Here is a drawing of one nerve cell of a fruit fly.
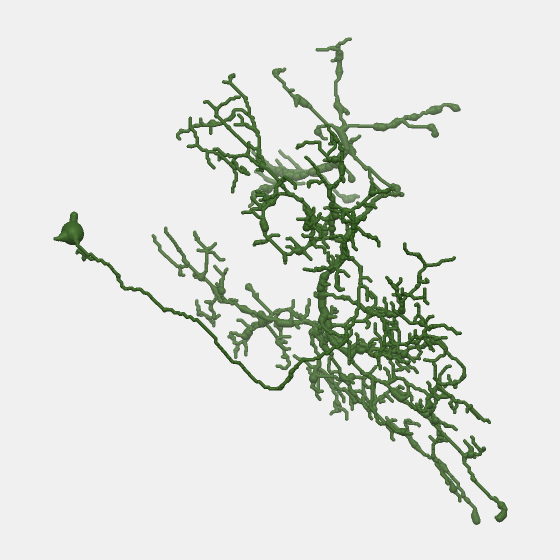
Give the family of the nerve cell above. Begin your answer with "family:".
family: hemilineage 13B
